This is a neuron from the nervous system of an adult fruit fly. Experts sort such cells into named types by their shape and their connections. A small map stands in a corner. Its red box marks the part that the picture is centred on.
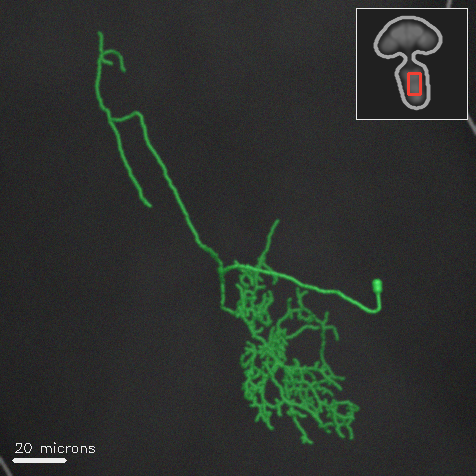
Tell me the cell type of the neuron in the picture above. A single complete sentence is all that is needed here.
This neuron is an instance of the cell type IN23B054.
